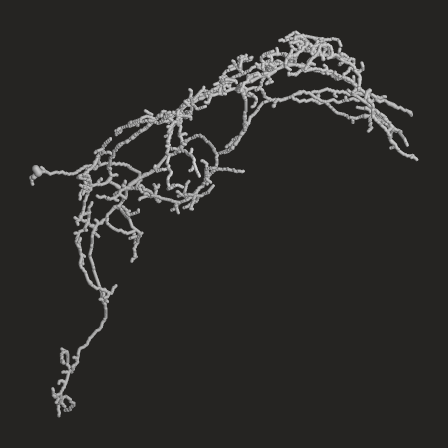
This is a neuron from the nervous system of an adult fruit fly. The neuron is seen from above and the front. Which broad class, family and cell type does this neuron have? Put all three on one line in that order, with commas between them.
central-brain intrinsic neuron, hemilineage SLPpl2, SLP359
